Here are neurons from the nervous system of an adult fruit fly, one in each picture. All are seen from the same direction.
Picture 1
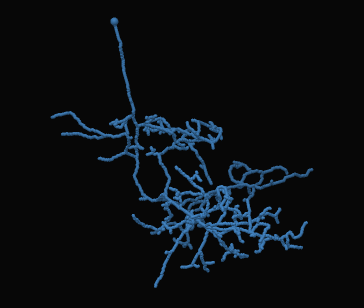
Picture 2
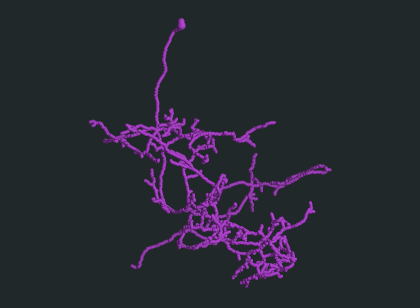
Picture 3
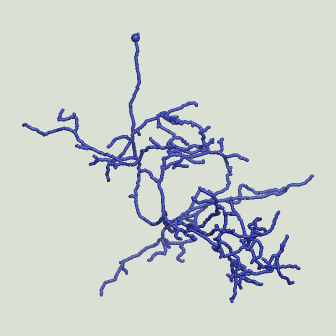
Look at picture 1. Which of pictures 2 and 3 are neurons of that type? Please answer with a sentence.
Picture 2 and picture 3 are of the same cell type.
